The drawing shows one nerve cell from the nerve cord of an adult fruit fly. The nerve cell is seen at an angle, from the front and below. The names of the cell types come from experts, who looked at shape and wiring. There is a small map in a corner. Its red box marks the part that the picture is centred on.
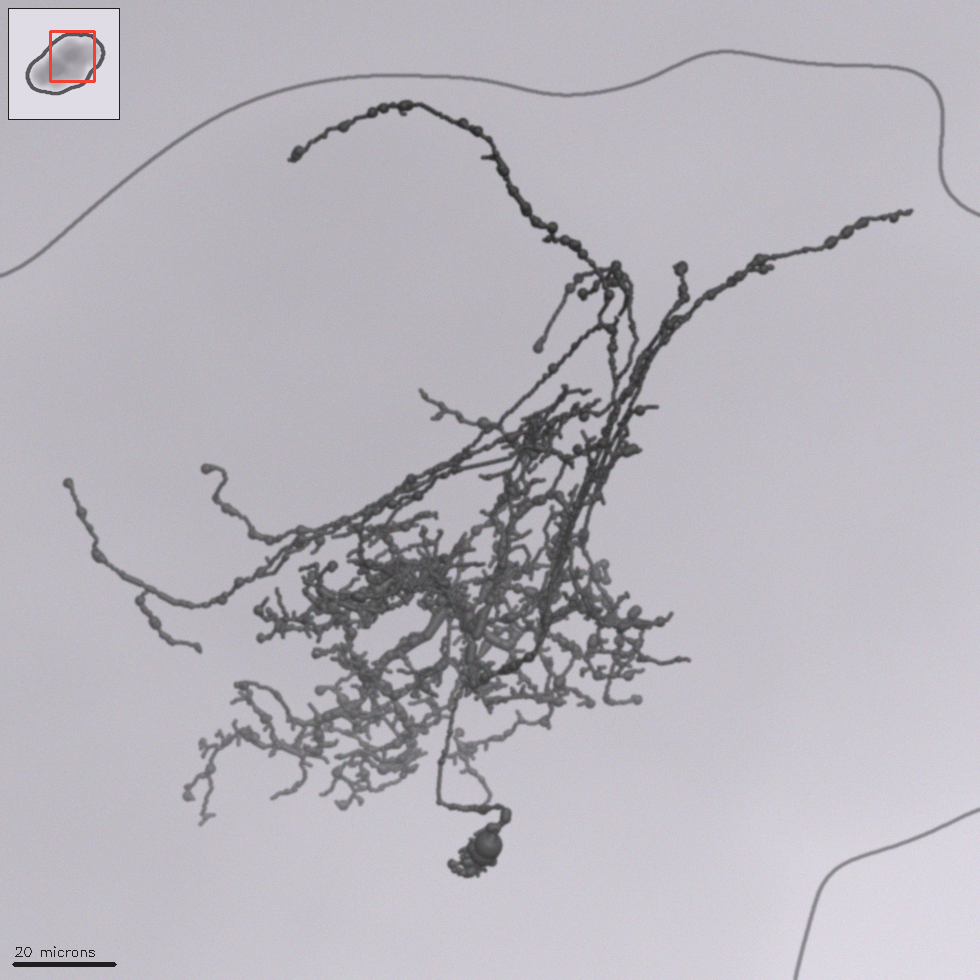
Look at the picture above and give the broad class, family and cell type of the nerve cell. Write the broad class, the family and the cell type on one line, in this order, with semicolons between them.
nerve-cord intrinsic neuron; hemilineage 00A; IN00A010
